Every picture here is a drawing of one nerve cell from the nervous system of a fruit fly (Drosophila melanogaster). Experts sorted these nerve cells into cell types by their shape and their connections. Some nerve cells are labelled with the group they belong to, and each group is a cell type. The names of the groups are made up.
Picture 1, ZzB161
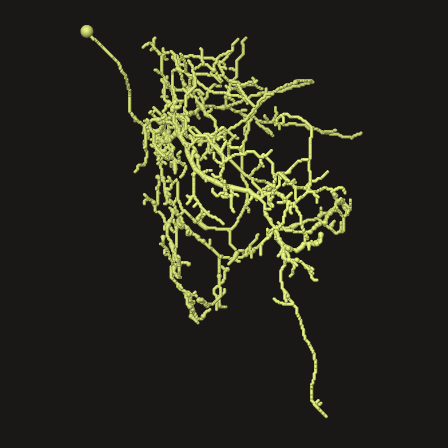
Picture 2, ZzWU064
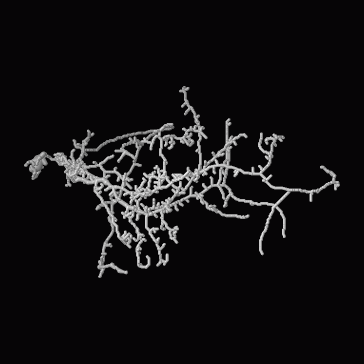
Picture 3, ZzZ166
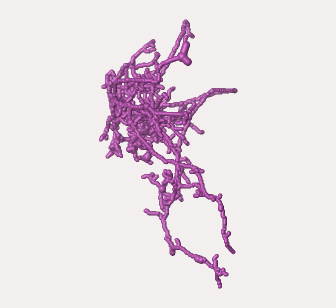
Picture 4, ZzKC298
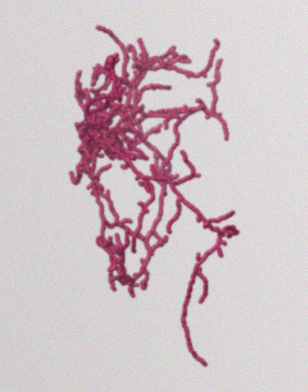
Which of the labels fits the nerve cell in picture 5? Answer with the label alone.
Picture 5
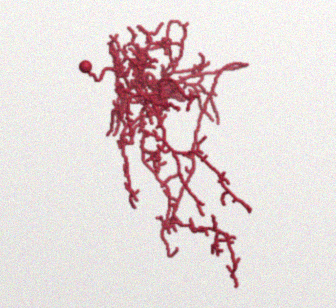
ZzZ166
